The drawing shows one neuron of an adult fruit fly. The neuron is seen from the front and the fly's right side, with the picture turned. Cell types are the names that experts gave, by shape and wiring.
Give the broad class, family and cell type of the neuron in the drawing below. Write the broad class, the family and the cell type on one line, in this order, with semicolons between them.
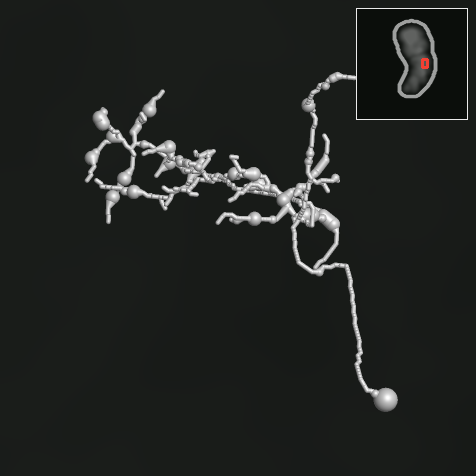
optic-lobe intrinsic neuron; Mi; Mi15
